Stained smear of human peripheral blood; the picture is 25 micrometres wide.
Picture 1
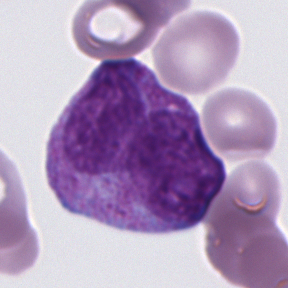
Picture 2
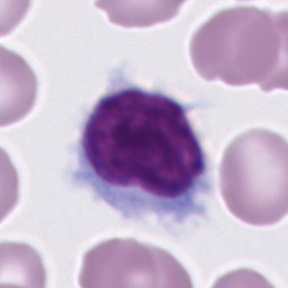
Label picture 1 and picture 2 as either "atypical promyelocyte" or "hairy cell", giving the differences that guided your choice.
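Reading across the two, the atypical promyelocyte is in picture 1 and the hairy cell in picture 2. The cytoplasm is the first place they differ: in the atypical promyelocyte it is pale lilac-blue, showing mainly as a pale zone at the lower left, with fine purplish dots scattered in it, while in the hairy cell it is pale greyish blue with no visible granules.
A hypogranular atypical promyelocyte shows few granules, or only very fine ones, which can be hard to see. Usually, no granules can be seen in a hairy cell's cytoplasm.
Then the nucleus: in the atypical promyelocyte it fills most of the cell, and in the hairy cell it is a single rounded-oval mass without lobes, about 11 by 9 micrometres, with dark purple chromatin that is mottled and moderately clumped.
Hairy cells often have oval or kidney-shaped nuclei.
The atypical promyelocyte's outline is angular and irregular rather than round, and no vacuoles appear in its cytoplasm. Around the hairy cell, red cells lie without touching it.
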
